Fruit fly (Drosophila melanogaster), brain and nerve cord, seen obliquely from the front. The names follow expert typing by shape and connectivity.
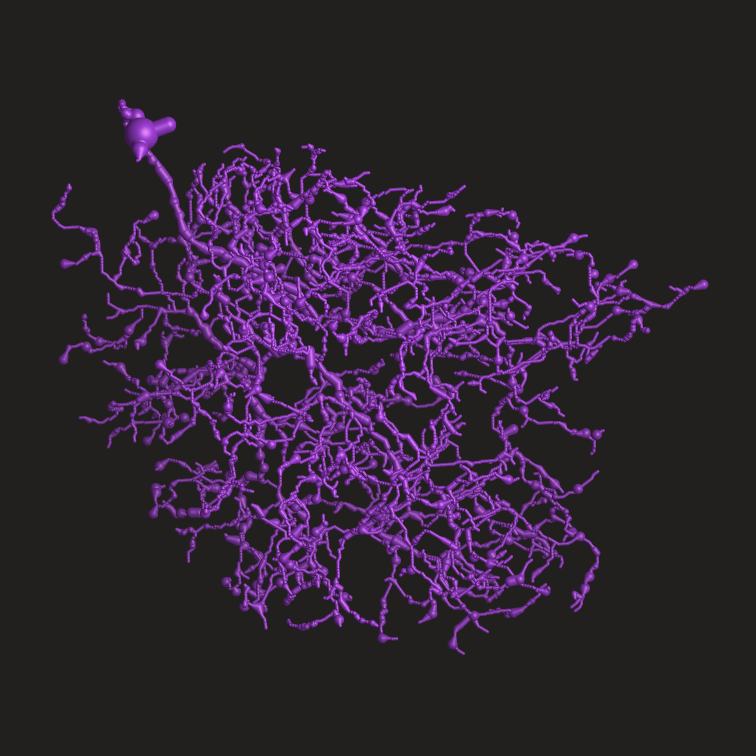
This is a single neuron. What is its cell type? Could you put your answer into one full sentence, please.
This neuron is included in the cell type lLN2X12.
